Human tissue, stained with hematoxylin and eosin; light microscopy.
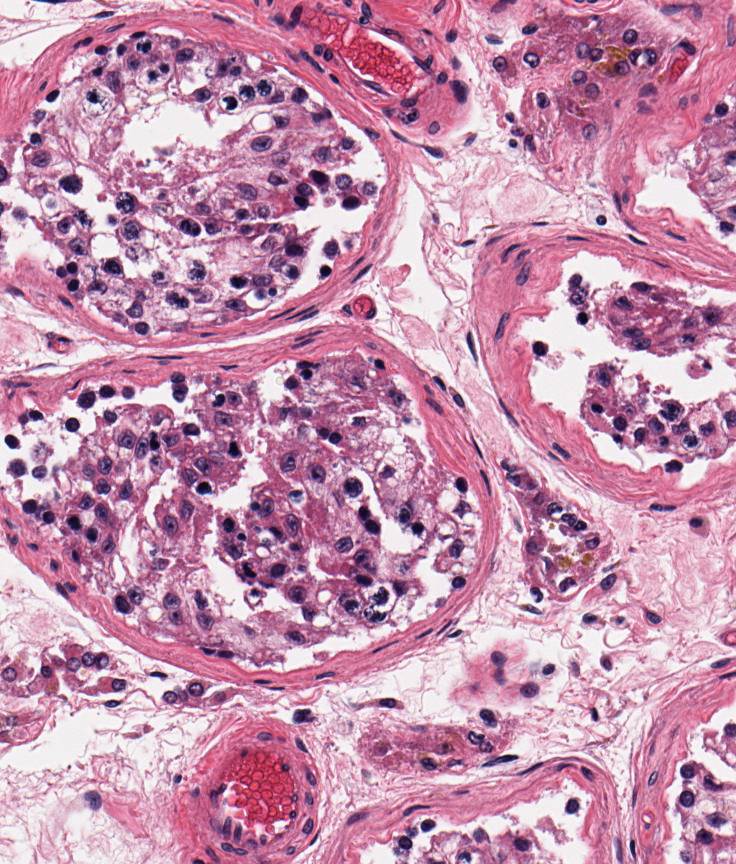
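Testis: cross-cut rounded to oval tubules, the two largest at left, one above the other. Each has a thick, pink, layered wall with flattened spindle-shaped nuclei. Inside, cells with round dark nuclei seem loose and disorderly, with many gaps, not neat layers. Between tubules, at right middle and top right, small cell clusters hold golden-brown pigment granules.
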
